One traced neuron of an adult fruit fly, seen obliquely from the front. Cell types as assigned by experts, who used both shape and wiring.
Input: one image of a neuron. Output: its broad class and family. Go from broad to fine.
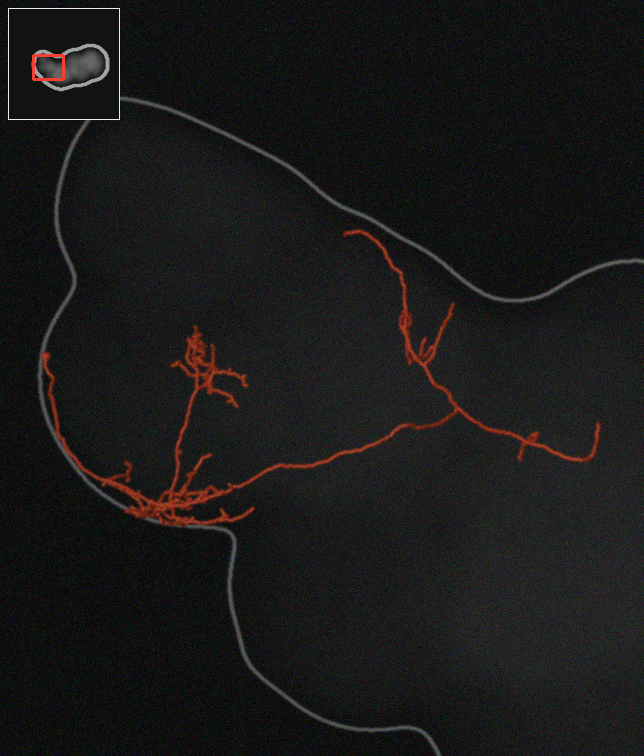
nerve-cord intrinsic neuron; hemilineage 08B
